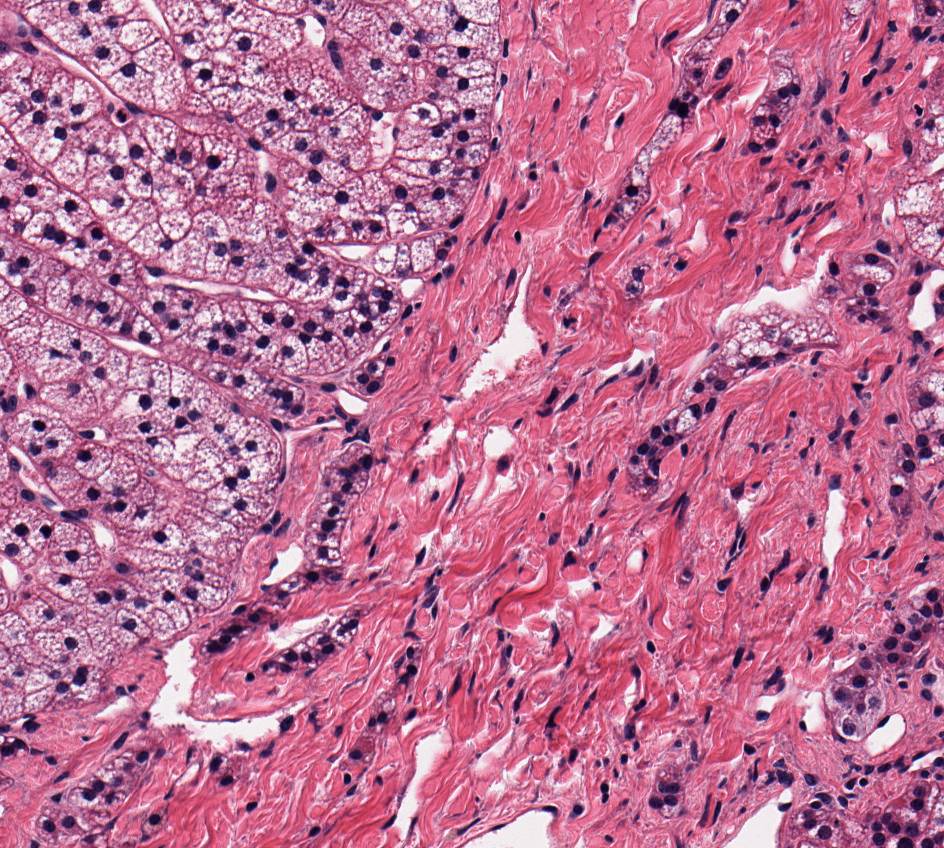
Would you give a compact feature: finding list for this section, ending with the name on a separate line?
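Cells: large, upper left, with pale, finely vacuolated, foamy cytoplasm
Arrangement: cords and nests divided by thin, delicate septa
Nuclei: many dark, elongated, spindle-shaped, scattered among collagen bundles
Right side: small clusters of vacuolated or darker cells trapped in fibrous tissue
Name: adrenal gland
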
